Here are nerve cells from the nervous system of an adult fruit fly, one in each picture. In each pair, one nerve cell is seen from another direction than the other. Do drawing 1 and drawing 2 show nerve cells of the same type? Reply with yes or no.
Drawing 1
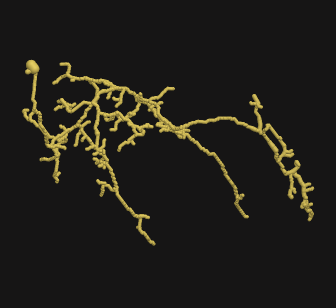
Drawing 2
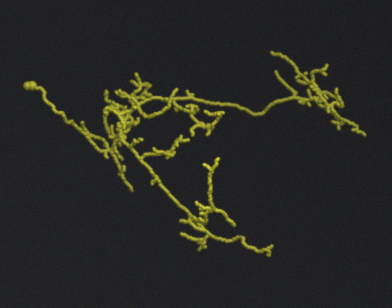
no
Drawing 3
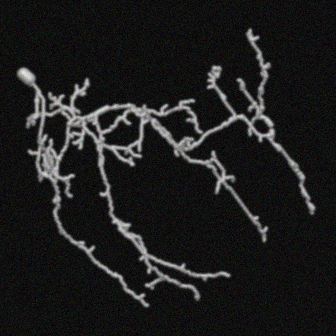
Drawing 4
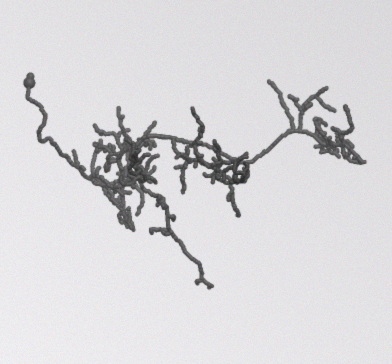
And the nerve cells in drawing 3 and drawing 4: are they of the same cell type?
yes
